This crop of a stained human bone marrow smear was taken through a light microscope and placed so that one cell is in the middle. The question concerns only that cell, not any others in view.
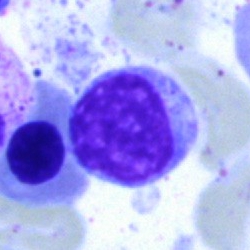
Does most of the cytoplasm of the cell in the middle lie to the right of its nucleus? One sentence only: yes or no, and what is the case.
Yes, what lies to the right of the nucleus is most of the cytoplasm.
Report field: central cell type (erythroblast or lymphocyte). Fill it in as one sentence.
The centrally located cell in the crop is a lymphocyte.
